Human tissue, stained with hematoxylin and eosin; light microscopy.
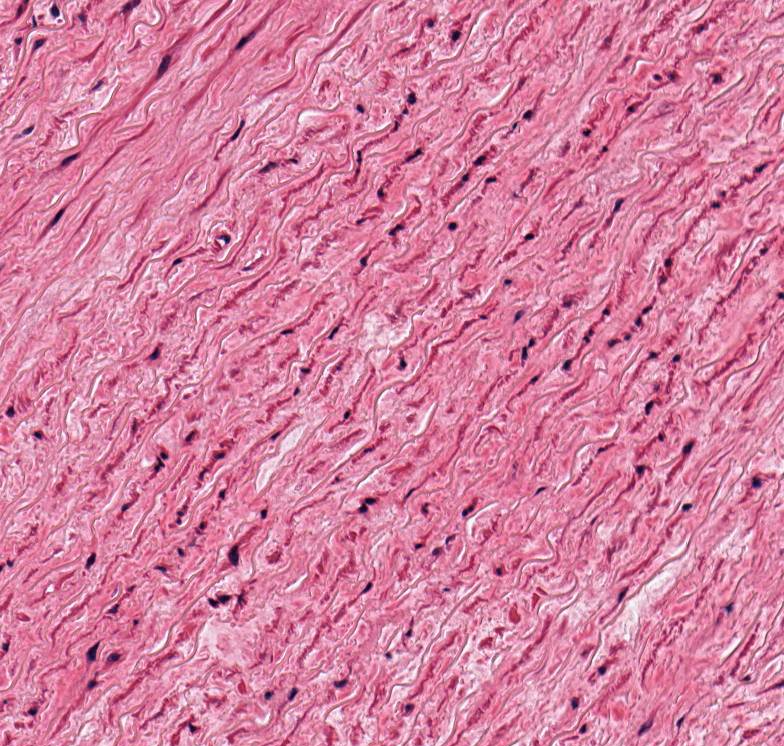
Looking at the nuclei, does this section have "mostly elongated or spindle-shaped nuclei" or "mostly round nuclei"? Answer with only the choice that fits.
Mostly elongated or spindle-shaped nuclei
